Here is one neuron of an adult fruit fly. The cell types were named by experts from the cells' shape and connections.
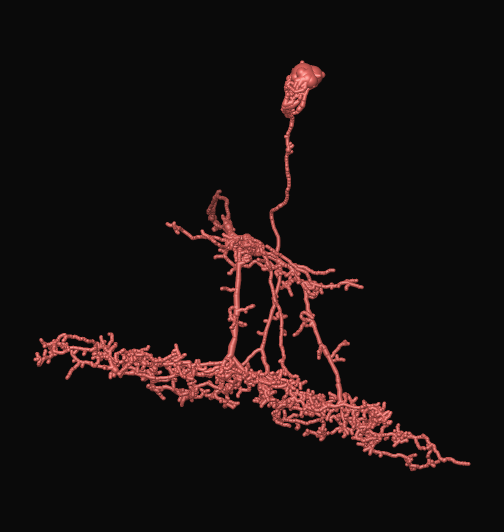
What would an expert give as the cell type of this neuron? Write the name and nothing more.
Lawf1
